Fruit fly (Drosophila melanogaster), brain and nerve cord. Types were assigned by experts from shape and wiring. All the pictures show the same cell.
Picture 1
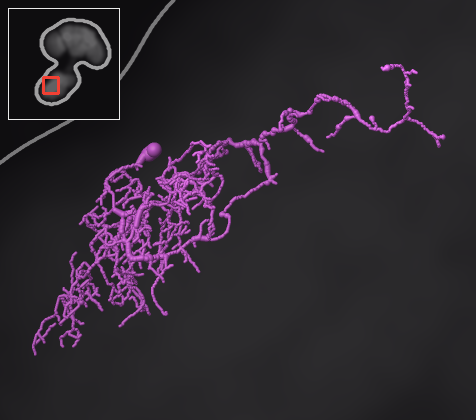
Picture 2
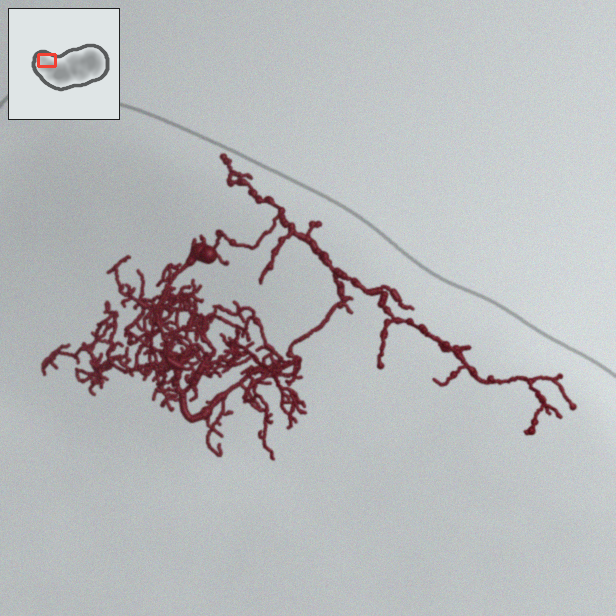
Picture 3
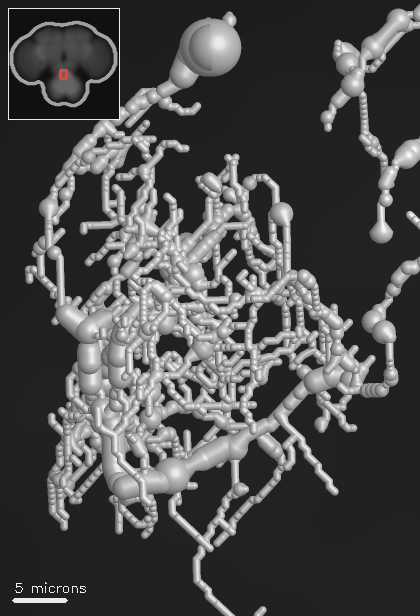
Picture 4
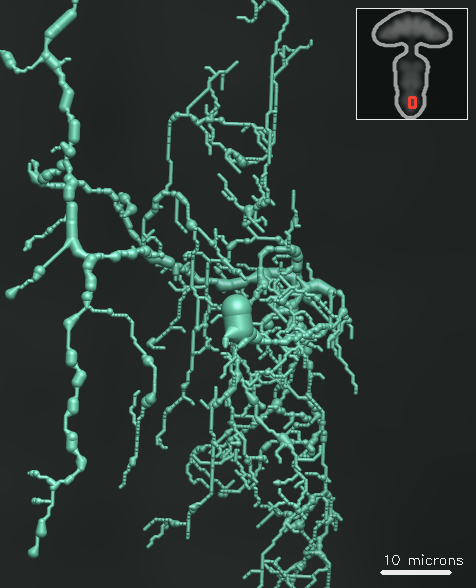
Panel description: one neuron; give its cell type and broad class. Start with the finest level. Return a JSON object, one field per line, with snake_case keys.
{
 "cell_type": "INXXX315",
 "broad_class": "nerve-cord intrinsic neuron"
}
